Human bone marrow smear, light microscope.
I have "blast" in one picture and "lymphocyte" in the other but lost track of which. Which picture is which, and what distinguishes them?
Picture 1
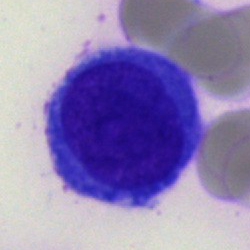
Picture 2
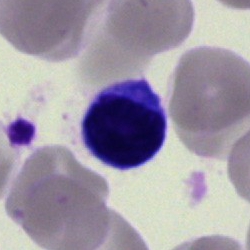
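The blast is in picture 1 and the lymphocyte in picture 2. The chromatin differs most: in picture 1 it is finely textured without coarse dark clumps, while in picture 2 it is dense and stains very dark blue-purple.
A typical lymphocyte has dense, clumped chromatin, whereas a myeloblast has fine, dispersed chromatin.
Both outlines are round, but small blunt blebs stud the cell edge on the left side in picture 1, whereas picture 2 has a smooth outline. The cytoplasm is scant in both: in picture 1 it forms a narrow deep blue rim around the nucleus, widest at the lower left, and in picture 2 it shows only as a narrow paler blue band at the top edge.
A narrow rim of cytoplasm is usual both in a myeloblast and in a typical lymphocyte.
No granules can be seen in the cytoplasm of either cell. In picture 2, no nucleoli can be seen and no vacuoles are visible.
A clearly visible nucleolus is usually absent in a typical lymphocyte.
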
